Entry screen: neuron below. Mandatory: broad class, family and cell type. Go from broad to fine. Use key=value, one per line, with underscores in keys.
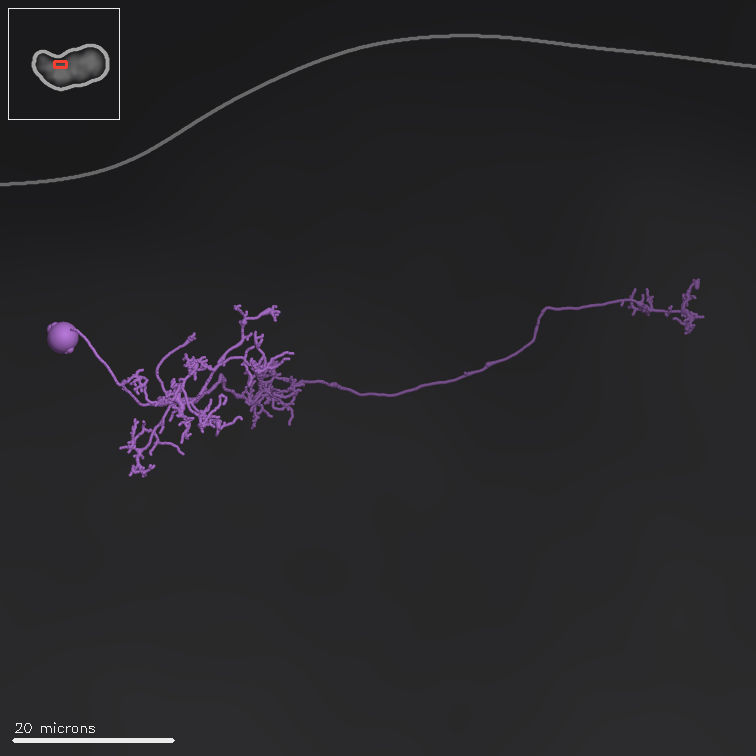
broad_class=optic-lobe intrinsic neuron
family=Tm
cell_type=Tm6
